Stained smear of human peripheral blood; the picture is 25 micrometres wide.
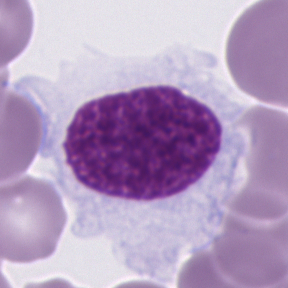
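Hairy cell at the centre of a stained blood smear. The outline is irregular, with a ruffled, frayed edge, and the cytoplasm is abundant and pale grey-blue. The long axis of the nucleus runs roughly horizontally; its dark purple chromatin is mottled, with small pale spots between darker clumps.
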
